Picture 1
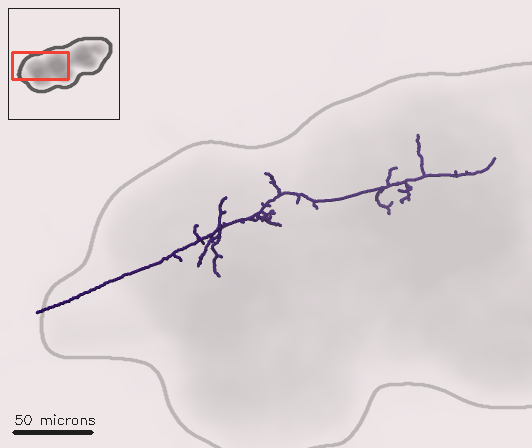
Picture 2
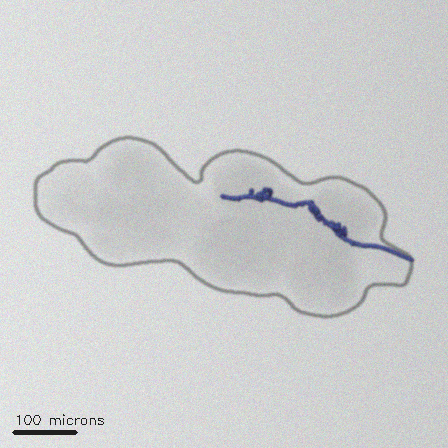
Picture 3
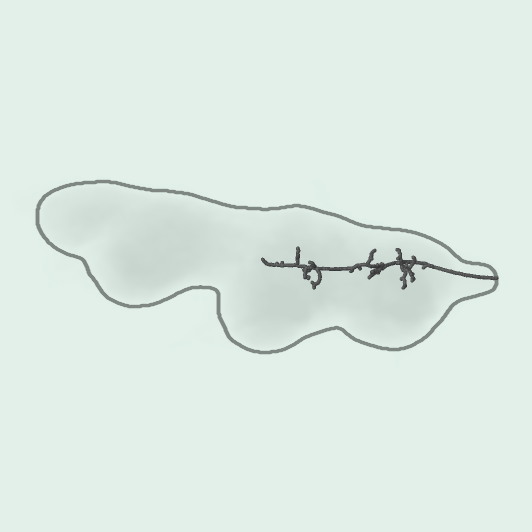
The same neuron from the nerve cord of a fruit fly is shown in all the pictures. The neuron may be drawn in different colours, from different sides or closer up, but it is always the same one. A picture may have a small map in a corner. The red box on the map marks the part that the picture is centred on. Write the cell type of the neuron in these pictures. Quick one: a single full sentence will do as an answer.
To the cell type DNge080 belongs this neuron.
